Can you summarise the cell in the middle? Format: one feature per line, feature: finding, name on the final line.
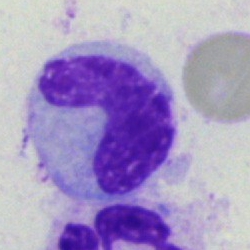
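Cell contour: smooth, roughly round.
Nuclear curve: open side directed toward the lower left.
Nucleoli: not visible.
Cytoplasm: pale greyish-blue, filling the space inside the nuclear curve.
Cell type: band neutrophil.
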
